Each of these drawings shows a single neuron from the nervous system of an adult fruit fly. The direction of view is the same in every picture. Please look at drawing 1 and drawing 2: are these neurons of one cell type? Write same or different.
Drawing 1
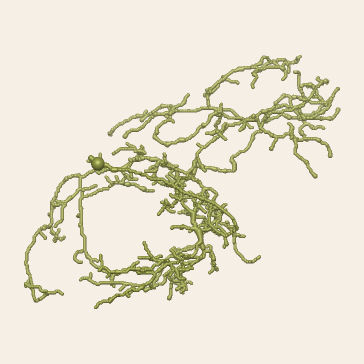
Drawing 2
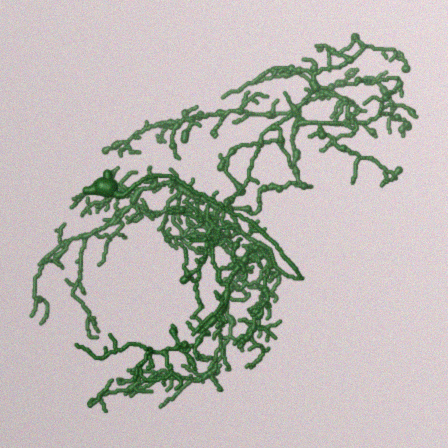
same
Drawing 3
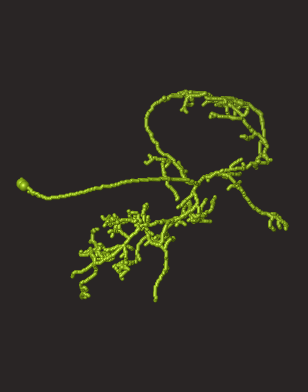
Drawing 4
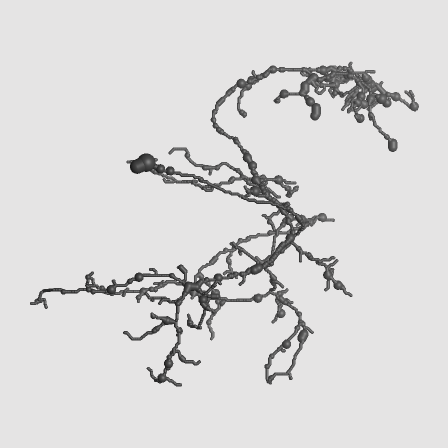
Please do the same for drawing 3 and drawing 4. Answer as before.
different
